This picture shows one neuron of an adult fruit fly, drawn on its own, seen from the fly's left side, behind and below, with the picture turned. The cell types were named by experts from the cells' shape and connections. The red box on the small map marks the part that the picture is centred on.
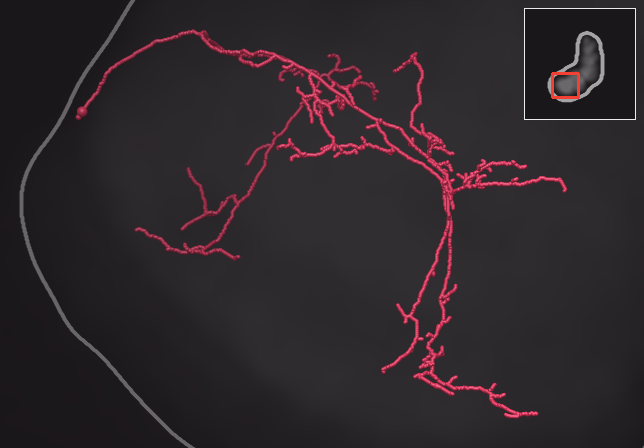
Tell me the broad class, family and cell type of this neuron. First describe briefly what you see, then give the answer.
The cell body is at the upper left of the picture. Dozens of branch ends can be seen. Its broad class is visual projection neuron. Its family is hemilineage SLPpl1. Its cell type is CL125.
